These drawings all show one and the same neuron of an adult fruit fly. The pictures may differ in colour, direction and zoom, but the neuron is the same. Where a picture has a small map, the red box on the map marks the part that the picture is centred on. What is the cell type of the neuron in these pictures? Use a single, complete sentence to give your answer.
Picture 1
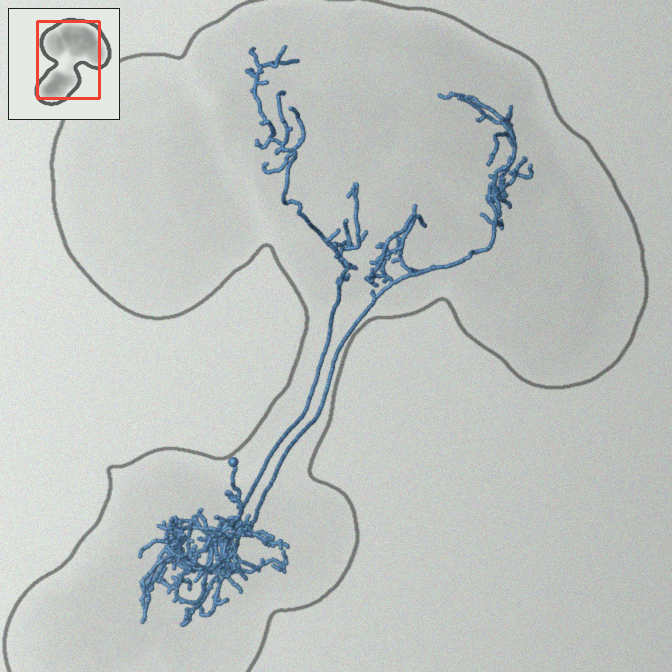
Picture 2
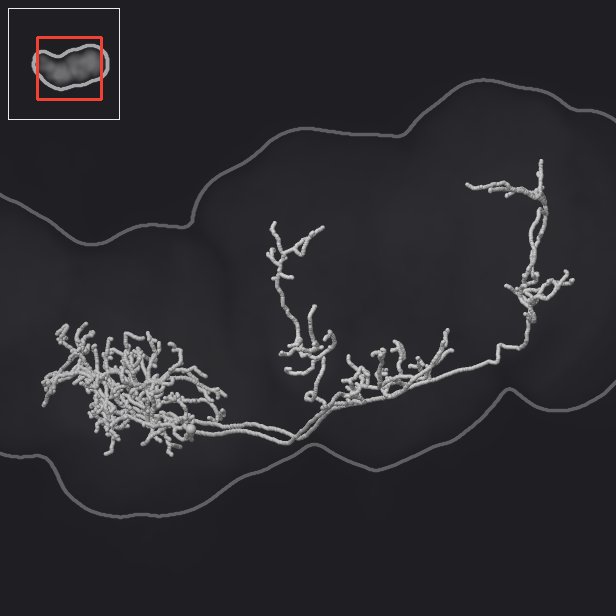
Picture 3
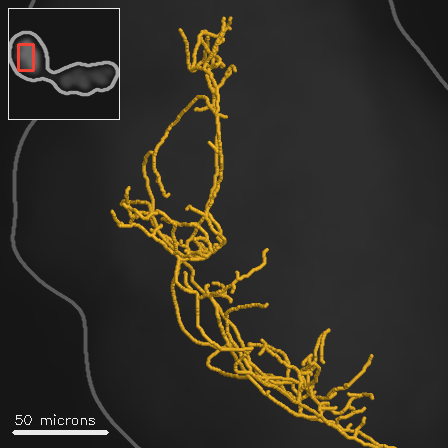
The type of this neuron is the cell type AN01A033.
